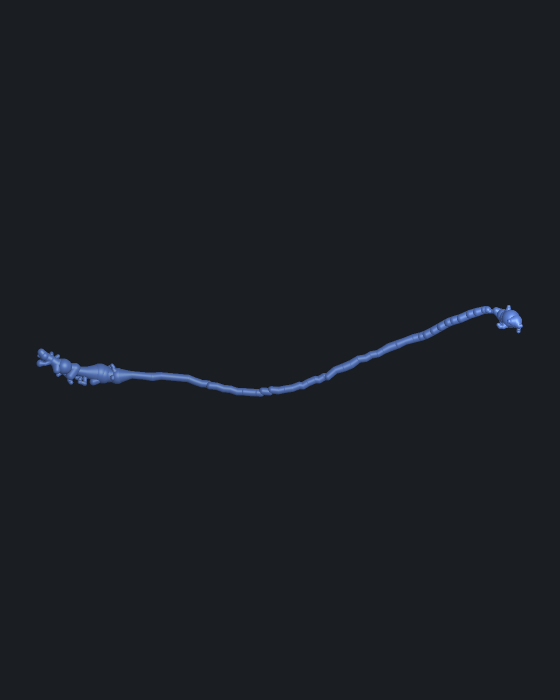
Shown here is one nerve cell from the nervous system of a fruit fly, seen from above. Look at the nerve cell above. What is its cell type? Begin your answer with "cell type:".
cell type: L2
